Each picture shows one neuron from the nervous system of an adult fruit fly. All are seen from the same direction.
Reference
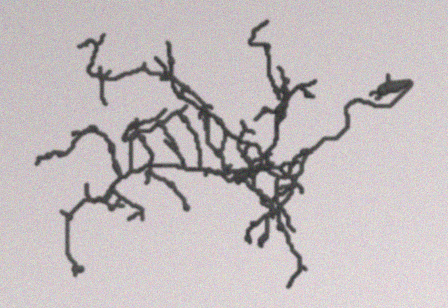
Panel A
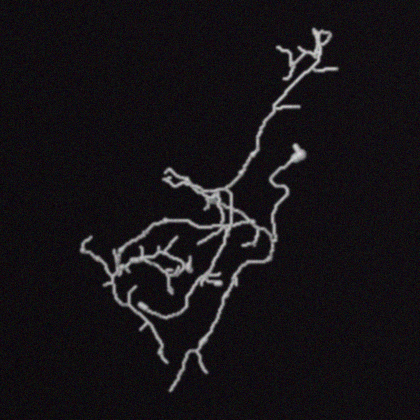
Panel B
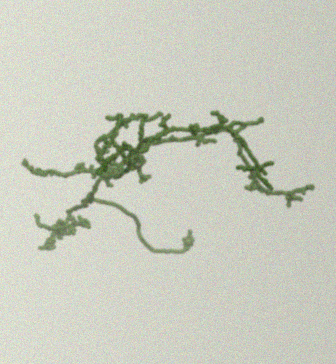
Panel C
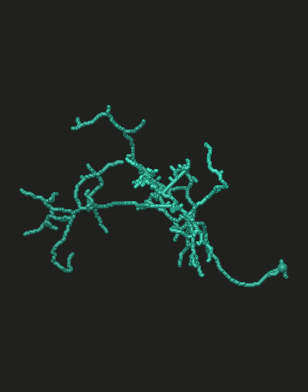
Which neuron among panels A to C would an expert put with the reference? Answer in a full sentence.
Panel C shows a neuron of the same cell type.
